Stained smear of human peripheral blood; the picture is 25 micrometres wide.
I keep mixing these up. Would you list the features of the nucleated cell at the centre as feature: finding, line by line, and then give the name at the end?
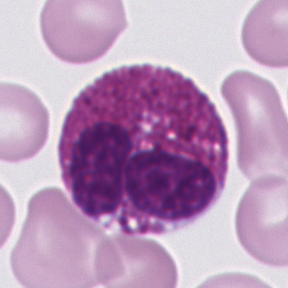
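Size: about 15 micrometres across
Outline: round
Nuclear lobes: in the lower half of the cell
Chromatin: dark purple, coarsely clumped
Cytoplasm: small clear spots just above and just below the nuclear lobes
Identification: eosinophil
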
